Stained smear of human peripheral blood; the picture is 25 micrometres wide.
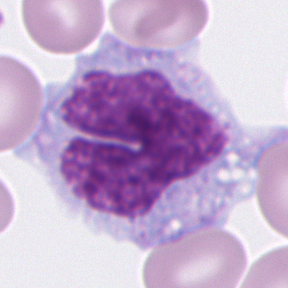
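Monocyte. Notice first the irregular outline, its edges uneven and ruffled. A deep, narrow cleft enters the nucleus from its left side and folds it. Several small clear vacuoles lie to the lower right of the nucleus, and the cytoplasm holds no coarse coloured granules.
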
